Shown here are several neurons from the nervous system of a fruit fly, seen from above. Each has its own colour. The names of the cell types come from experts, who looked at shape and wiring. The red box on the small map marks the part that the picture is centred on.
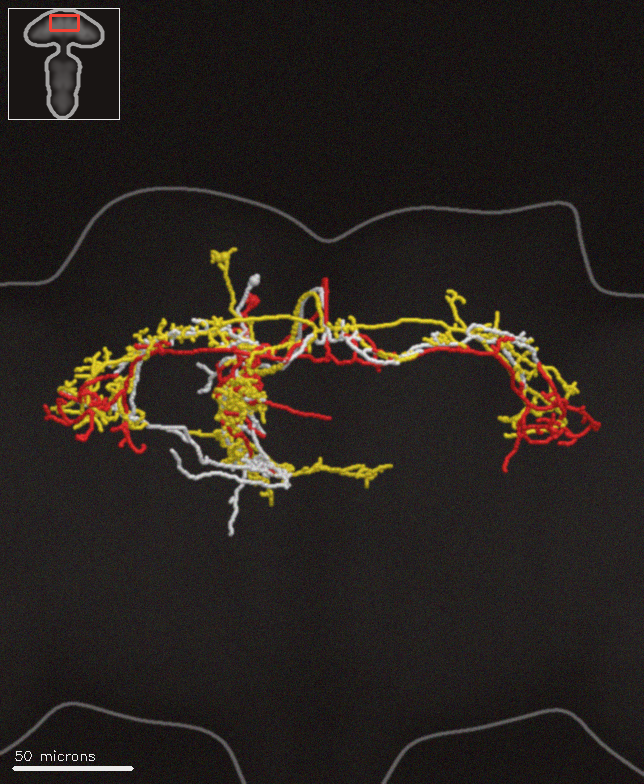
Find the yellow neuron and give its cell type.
SIP105m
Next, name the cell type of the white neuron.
VES206m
